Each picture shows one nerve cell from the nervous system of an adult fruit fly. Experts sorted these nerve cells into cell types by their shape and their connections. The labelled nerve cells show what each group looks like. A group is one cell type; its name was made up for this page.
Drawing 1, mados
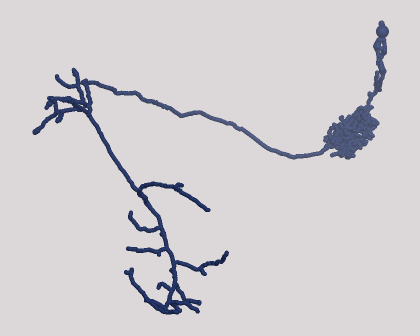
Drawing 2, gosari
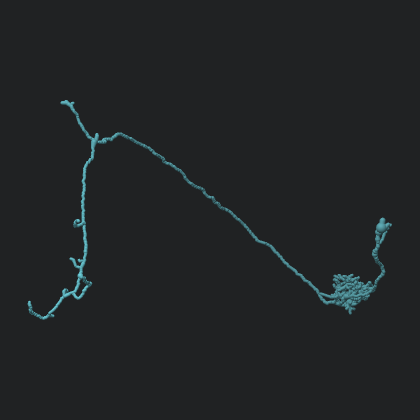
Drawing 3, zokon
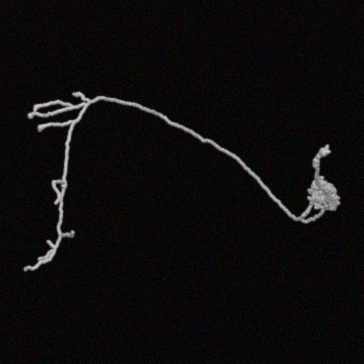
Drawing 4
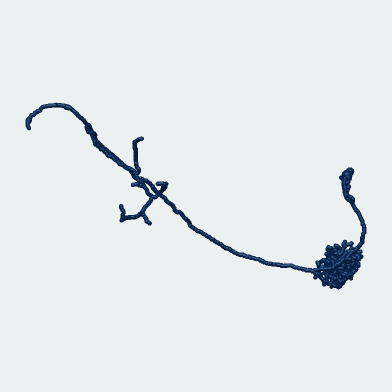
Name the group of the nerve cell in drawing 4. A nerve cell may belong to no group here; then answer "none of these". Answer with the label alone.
gosari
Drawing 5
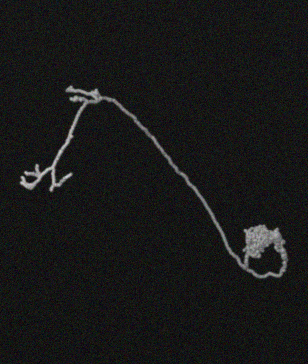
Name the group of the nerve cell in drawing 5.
none of these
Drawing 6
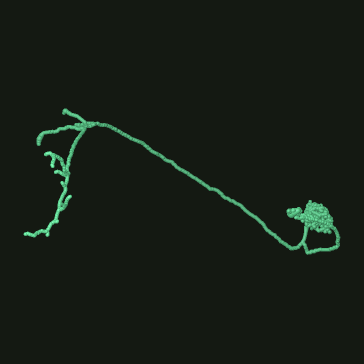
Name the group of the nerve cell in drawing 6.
zokon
